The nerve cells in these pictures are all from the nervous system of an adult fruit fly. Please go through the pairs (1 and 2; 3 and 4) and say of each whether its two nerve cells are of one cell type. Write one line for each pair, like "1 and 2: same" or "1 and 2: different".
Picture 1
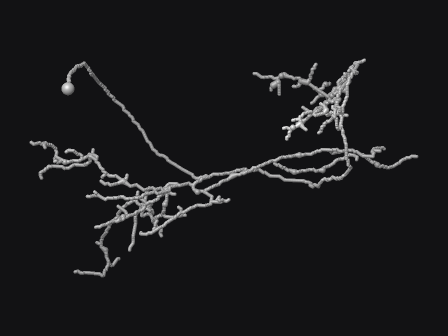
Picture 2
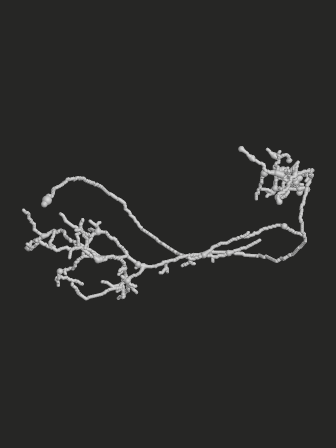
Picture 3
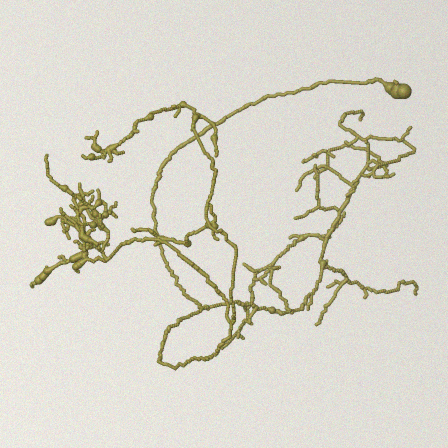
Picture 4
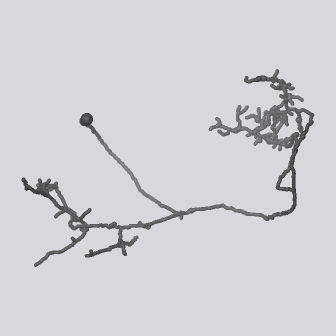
1 and 2: different
3 and 4: same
